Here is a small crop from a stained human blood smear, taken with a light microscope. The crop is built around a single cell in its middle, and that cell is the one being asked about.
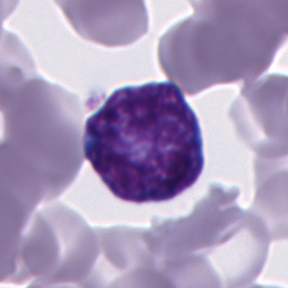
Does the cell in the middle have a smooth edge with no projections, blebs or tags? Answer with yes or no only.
Yes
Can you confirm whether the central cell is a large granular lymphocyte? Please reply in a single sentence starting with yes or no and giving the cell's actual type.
No, instead of a large granular lymphocyte, the middle cell is a typical lymphocyte.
